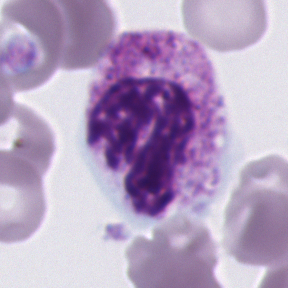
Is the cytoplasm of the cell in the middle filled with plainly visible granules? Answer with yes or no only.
Yes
